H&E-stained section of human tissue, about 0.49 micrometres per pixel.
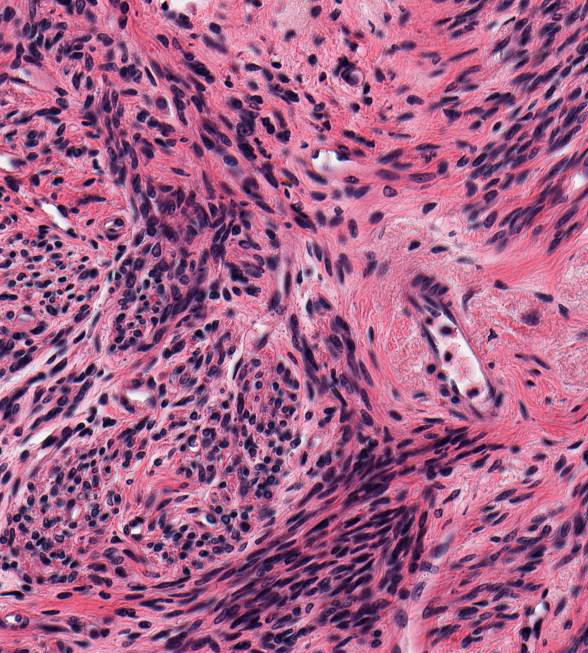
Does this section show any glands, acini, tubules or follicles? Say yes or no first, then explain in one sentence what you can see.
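No. No epithelium or glands are seen anywhere in the field.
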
